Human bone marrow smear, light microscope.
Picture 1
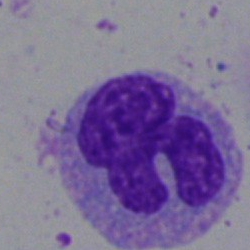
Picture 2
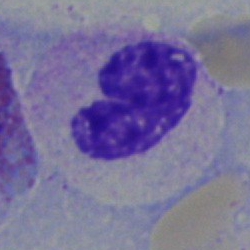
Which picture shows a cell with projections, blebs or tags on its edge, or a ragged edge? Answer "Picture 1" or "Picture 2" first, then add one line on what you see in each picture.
Picture 1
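In picture 1: The cell outline is roughly round, with a ragged, frayed margin on its left side.
In picture 2: The cell outline is roughly round with a smooth edge.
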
